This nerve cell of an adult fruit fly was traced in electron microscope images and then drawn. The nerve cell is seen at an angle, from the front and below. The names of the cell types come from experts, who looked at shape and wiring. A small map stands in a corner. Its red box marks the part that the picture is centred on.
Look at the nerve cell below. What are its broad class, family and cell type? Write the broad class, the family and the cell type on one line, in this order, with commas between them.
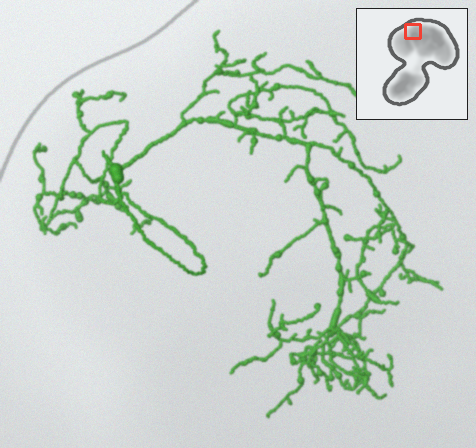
central-brain intrinsic neuron, hemilineage LHl4_dorsal, LHCENT13_c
